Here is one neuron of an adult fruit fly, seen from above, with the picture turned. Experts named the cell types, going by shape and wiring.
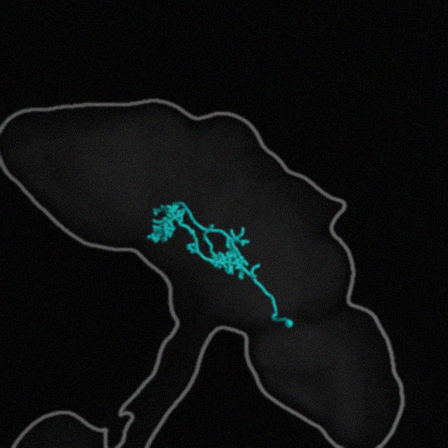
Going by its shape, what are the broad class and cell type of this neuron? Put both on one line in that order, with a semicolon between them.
central-brain intrinsic neuron; CL131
